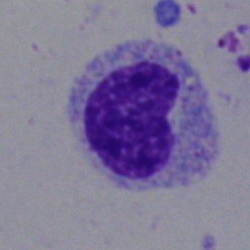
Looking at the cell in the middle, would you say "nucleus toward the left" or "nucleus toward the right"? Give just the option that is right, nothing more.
Nucleus toward the left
